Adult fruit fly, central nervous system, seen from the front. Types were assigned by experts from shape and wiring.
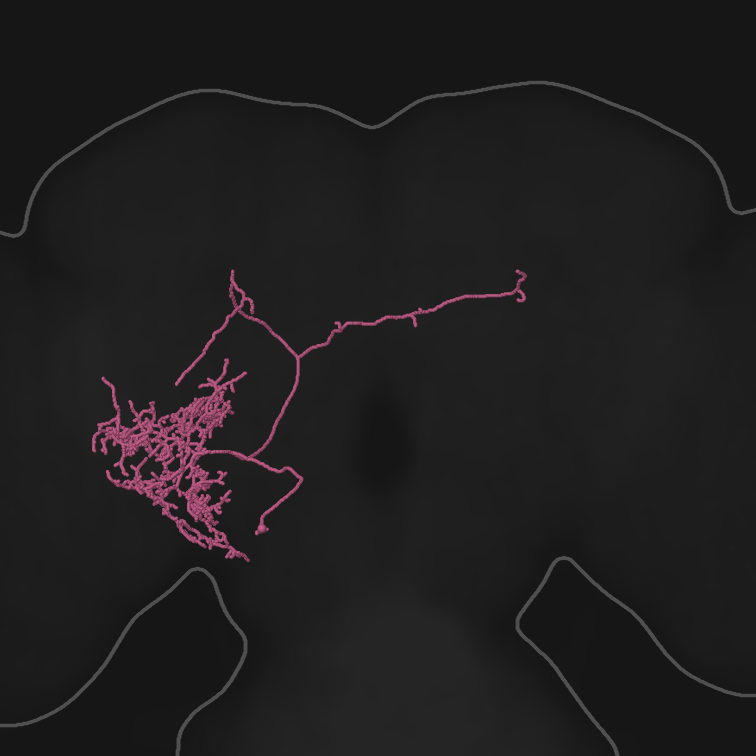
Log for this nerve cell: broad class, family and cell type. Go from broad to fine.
central-brain intrinsic neuron; hemilineage LALv1_ventral; AVLP452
